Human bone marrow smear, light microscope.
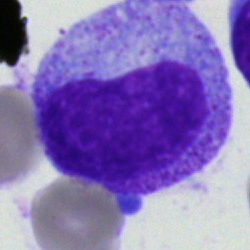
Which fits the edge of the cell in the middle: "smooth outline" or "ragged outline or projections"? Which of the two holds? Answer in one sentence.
The edge of the cell is smooth and even.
